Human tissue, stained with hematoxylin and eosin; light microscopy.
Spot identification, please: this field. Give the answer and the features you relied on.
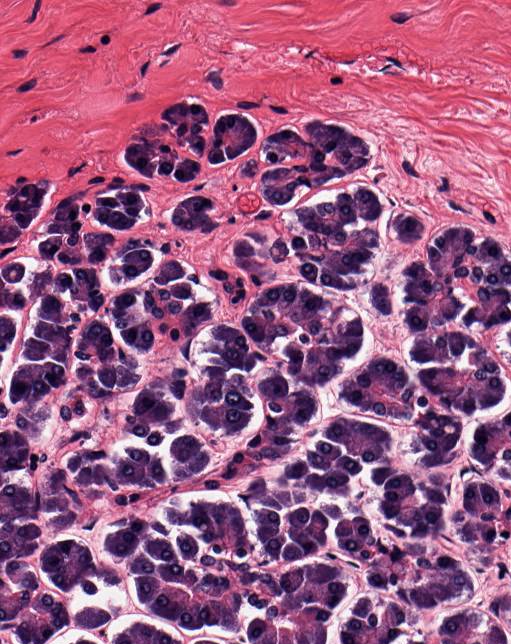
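The field mainly shows exocrine pancreas: under a band of dense pink collagenous stroma at the top, closely packed cells form many small rounded nests and acinus-like clusters parted by thin fibrous septa.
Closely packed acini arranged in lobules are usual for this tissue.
The cells have abundant granular cytoplasm that stains dark purple.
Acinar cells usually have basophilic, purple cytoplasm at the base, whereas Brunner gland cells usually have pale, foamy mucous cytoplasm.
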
